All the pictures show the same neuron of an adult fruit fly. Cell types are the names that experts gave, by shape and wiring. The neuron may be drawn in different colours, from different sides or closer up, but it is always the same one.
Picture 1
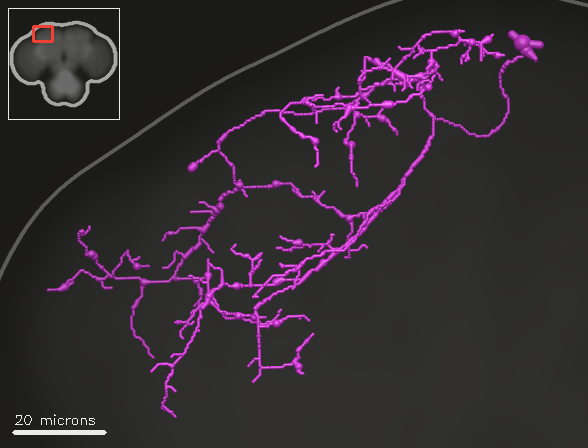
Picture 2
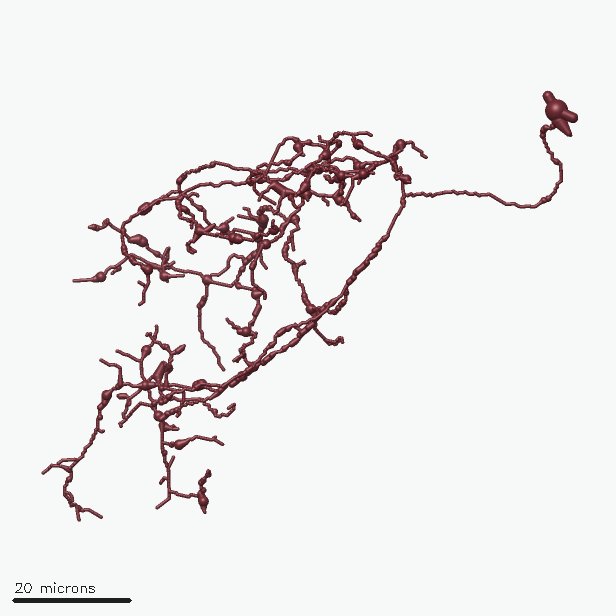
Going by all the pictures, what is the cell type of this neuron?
CB3477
